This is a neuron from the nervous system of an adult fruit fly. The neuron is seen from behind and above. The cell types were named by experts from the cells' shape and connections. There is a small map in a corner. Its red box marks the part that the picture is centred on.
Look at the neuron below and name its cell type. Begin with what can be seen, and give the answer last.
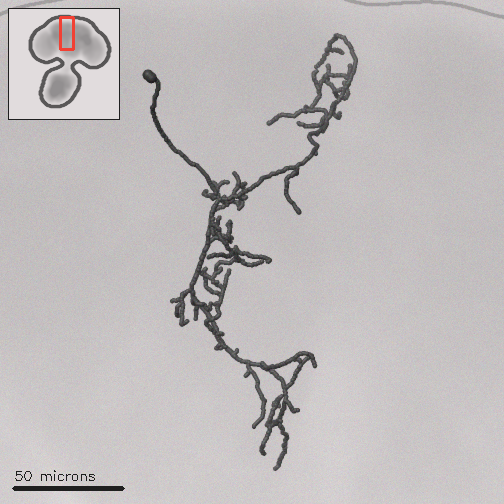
By the scale bar it is about 200 microns tall in this view. Dozens of branch ends can be seen. This is a central-brain intrinsic neuron. Its cell type is CL167.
